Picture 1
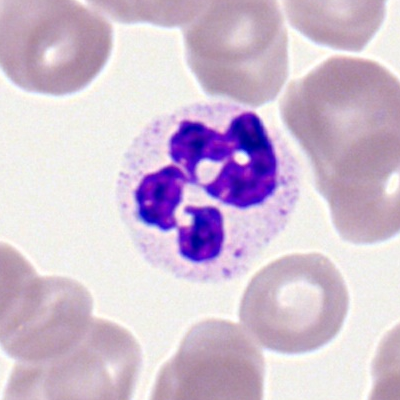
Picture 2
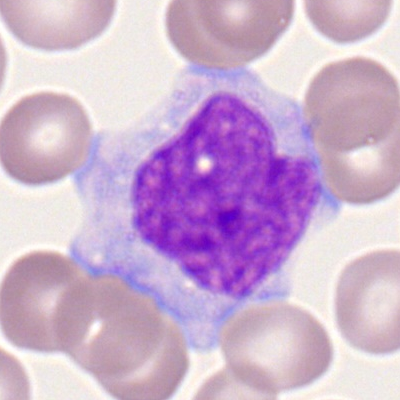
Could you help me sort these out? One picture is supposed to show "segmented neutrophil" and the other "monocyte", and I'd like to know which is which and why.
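Segmented neutrophil in picture 1, monocyte in picture 2. The segmented neutrophil's nucleus is divided into several separate lobes, whereas the monocyte's nucleus is irregular in shape, with an indentation on its upper right side.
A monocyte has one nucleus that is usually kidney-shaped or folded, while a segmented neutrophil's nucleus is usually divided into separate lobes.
Chromatin differs as well: dense, dark purple and clumped in the segmented neutrophil, purple and mottled in the monocyte, with darker clumps among paler patches. The segmented neutrophil has plentiful pale pink cytoplasm, while the monocyte's cytoplasm is pale greyish blue and turns deeper blue along the cell's edge.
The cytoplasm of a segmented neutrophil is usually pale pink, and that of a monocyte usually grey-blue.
Fine lilac granules are scattered through the segmented neutrophil's cytoplasm; in the monocyte no distinct coarse granules are seen.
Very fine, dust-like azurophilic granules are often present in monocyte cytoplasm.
The segmented neutrophil has a round, smooth outline and no visible nucleoli. Red cells lie against the monocyte on all sides, and its outline is angular and scalloped where they press into it.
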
